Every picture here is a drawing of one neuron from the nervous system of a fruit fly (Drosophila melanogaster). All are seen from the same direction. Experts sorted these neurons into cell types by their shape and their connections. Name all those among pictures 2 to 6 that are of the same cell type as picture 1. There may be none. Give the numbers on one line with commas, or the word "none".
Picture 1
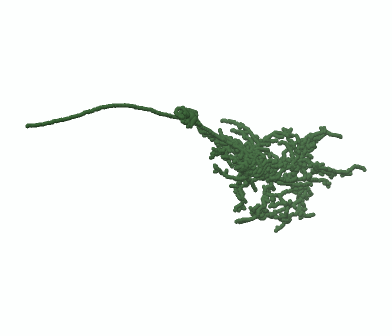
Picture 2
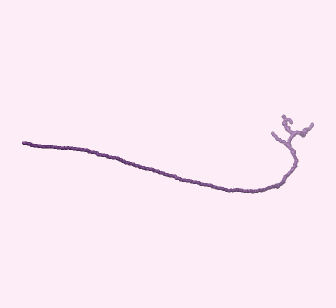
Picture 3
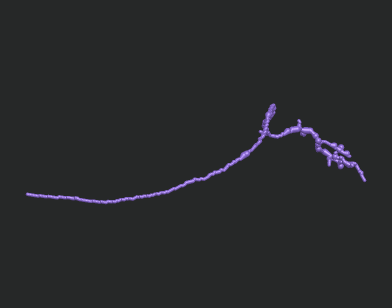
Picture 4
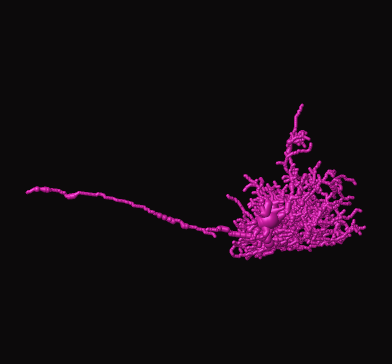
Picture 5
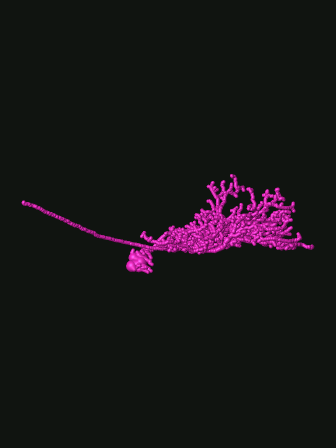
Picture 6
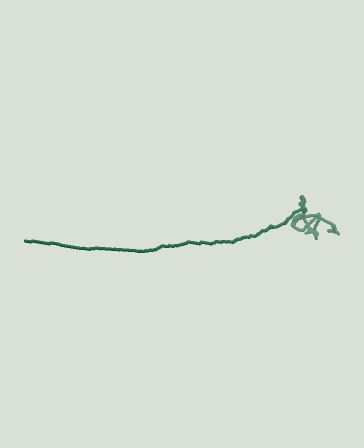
4, 5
